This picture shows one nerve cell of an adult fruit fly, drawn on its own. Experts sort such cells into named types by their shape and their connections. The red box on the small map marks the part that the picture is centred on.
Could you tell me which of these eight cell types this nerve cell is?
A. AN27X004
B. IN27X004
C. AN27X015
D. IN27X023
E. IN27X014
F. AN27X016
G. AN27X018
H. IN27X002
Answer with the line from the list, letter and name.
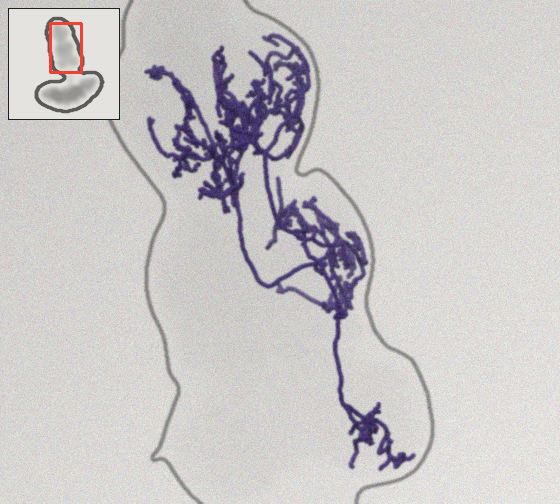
B. IN27X004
